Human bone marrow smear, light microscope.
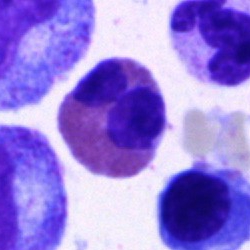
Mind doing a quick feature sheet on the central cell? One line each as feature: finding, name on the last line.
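Outline: roughly round, smooth edge
Nuclear lobes: upper and right part of the cell
Cytoplasm: broadest at lower left
Chromatin: dark purple, dense
Vacuoles: none seen
Name: eosinophil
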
